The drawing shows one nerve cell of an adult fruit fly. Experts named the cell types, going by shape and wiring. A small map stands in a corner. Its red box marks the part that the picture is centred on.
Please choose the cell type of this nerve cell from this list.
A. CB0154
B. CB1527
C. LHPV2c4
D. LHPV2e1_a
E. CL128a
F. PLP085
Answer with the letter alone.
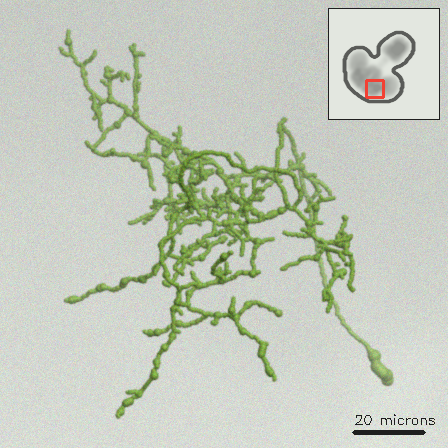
F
